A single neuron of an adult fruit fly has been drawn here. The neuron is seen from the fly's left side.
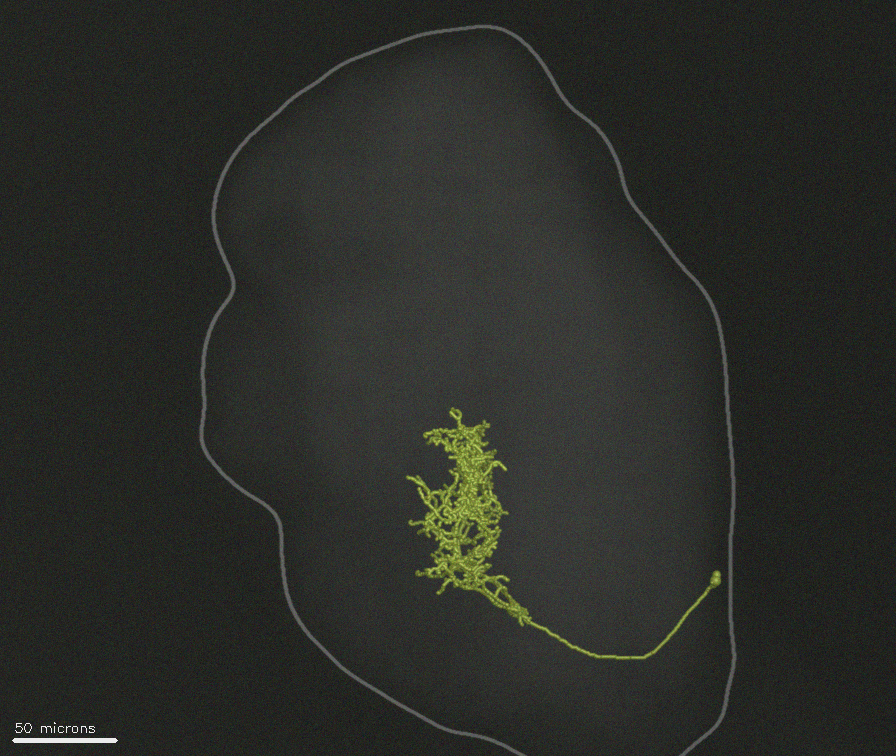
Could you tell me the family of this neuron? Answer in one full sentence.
The neuron is counted in family hemilineage LB0.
